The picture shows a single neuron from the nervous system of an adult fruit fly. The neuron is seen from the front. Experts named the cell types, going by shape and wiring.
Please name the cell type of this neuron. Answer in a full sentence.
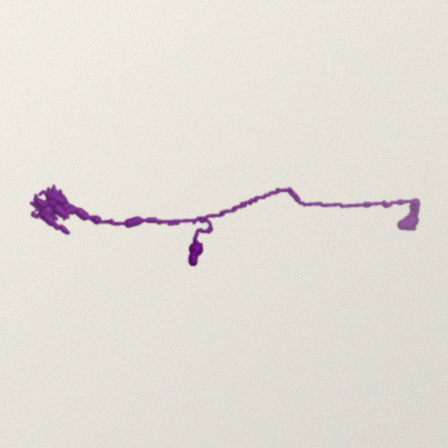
The cell type is TuBu06.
